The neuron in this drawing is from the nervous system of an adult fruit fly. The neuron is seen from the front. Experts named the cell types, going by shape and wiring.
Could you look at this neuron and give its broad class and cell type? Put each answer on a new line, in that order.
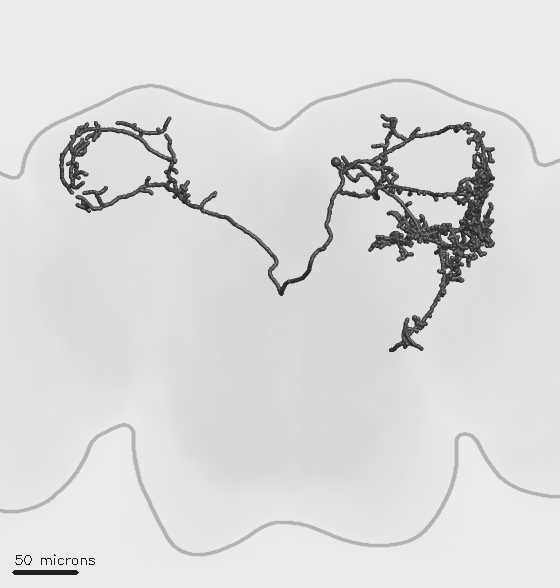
central-brain intrinsic neuron
PLP128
